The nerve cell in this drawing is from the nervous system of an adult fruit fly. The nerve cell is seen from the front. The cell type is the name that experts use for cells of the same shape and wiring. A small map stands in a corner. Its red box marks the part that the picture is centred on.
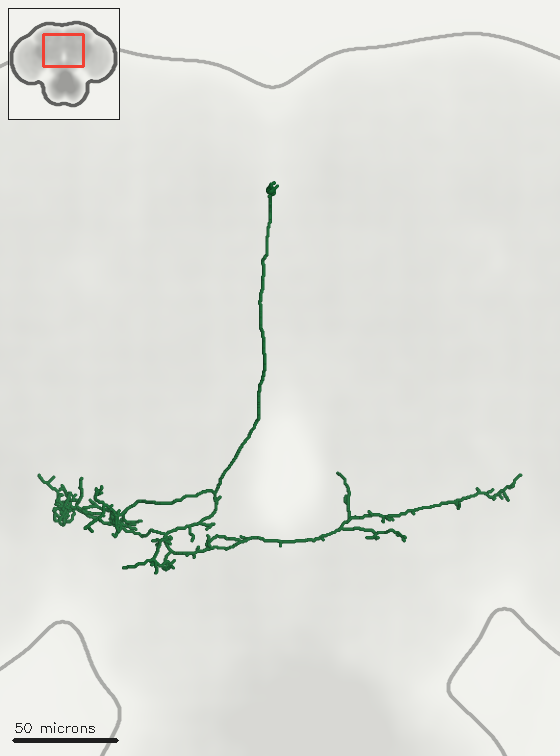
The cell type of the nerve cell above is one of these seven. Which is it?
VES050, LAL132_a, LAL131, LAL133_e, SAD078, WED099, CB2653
CB2653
